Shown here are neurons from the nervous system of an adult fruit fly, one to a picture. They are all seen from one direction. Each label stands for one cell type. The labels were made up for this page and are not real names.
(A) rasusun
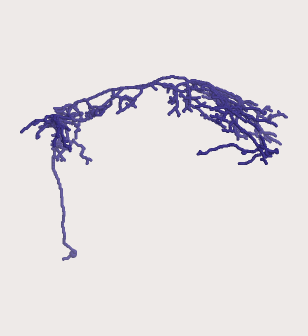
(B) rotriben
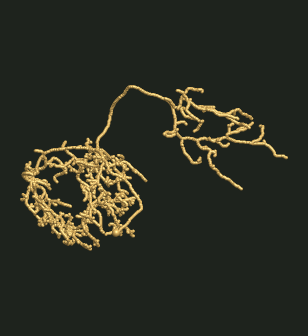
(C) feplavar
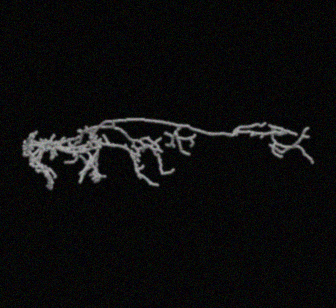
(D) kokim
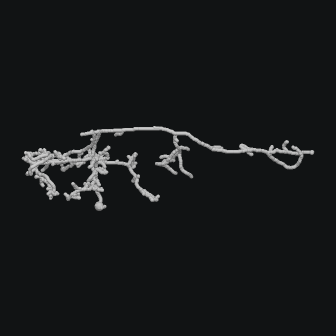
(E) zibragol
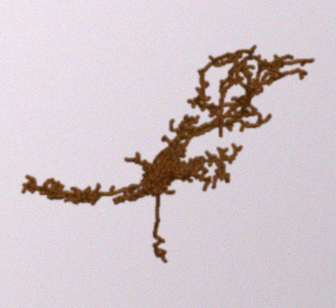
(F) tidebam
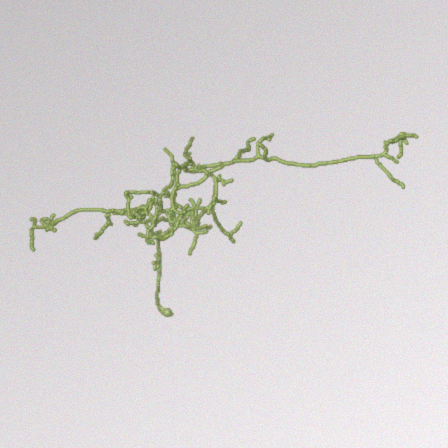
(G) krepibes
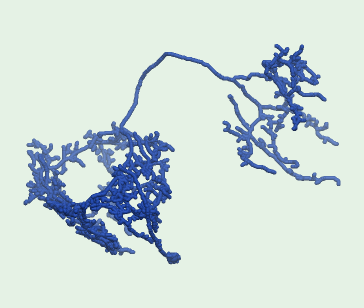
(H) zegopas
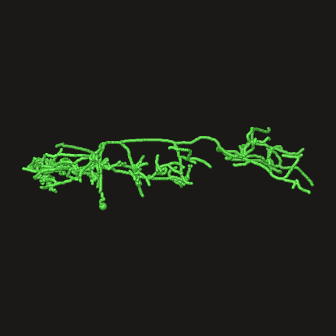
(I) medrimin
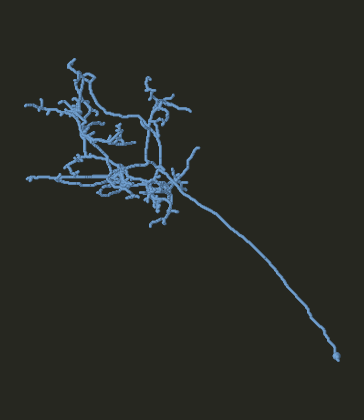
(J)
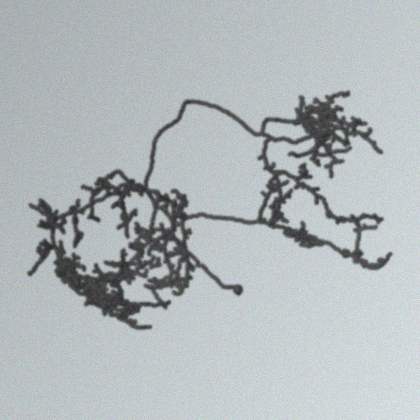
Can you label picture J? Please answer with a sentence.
It belongs to krepibes.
